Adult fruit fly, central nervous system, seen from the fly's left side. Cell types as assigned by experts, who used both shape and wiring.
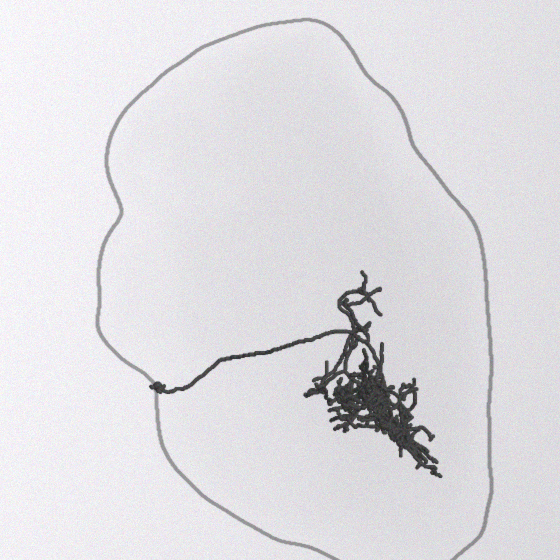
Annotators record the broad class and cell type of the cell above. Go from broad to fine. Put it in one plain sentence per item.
A central-brain intrinsic neuron, type PS089.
